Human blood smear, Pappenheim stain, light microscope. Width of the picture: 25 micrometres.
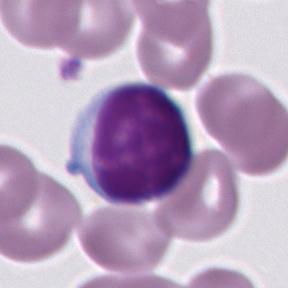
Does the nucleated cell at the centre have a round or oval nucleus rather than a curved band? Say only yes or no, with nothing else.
Yes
